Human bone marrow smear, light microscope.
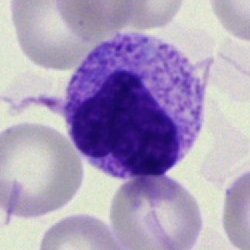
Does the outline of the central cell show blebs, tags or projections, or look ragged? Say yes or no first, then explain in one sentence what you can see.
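No. The cell outline is round and smooth.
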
